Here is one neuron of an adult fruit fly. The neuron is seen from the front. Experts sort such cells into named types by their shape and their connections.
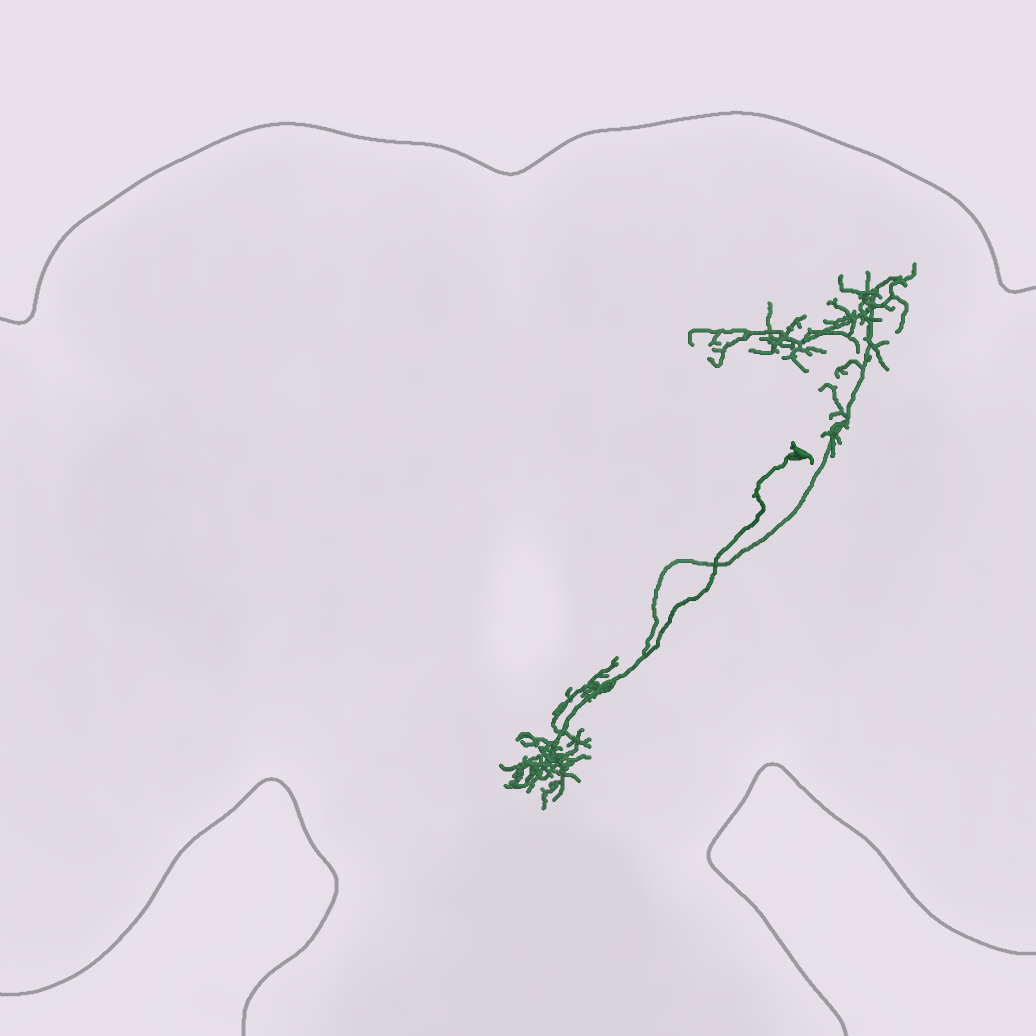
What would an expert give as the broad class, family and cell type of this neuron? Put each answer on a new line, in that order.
central-brain intrinsic neuron
hemilineage ALl1_ventral
AVLP445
